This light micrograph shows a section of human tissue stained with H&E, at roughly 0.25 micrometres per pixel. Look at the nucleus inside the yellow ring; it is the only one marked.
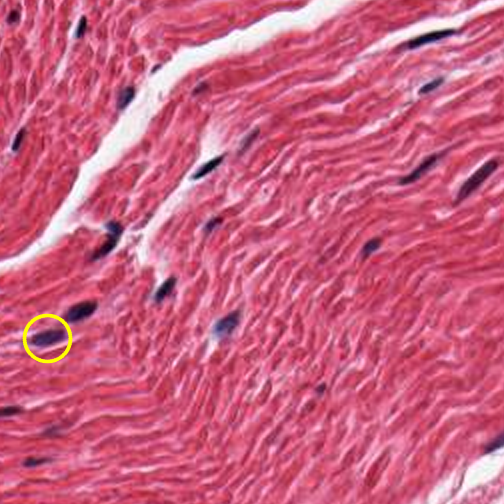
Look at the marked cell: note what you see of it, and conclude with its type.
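The nucleus is an elongated oval, and its long axis runs in the same direction as the surrounding pink fibres. The cytoplasm around the nucleus is pink and drawn out into long, slightly wavy strands, and no clear border separates this cell from its neighbours. The cell lies within a tightly packed band of parallel pink fibres, with other similar elongated nuclei scattered along the same direction. The marked nucleus belongs to a smooth muscle cell.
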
